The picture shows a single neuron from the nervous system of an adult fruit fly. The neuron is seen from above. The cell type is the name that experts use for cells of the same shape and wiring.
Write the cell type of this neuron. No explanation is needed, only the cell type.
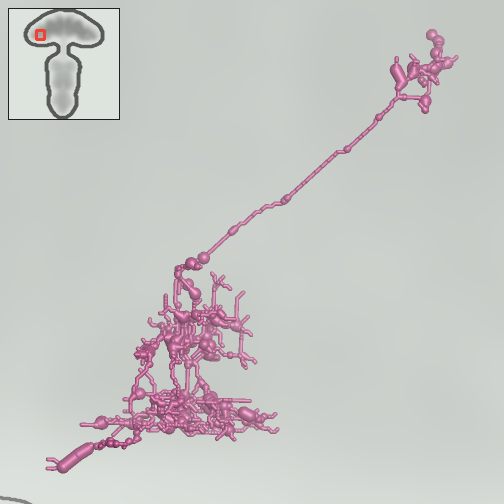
Tlp12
